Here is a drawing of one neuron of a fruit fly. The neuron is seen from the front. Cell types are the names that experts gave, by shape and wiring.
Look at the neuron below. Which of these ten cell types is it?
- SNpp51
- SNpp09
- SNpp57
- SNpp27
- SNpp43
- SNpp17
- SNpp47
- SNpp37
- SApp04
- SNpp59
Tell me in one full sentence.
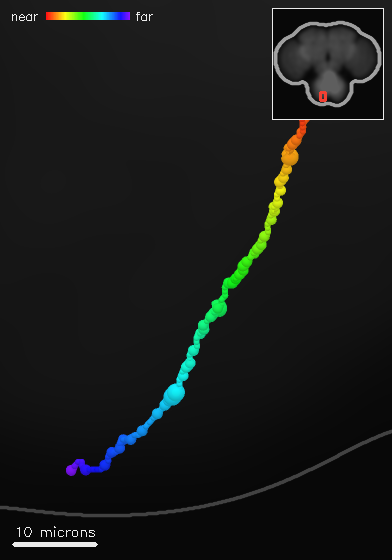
The type of this neuron is the cell type SNpp57.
